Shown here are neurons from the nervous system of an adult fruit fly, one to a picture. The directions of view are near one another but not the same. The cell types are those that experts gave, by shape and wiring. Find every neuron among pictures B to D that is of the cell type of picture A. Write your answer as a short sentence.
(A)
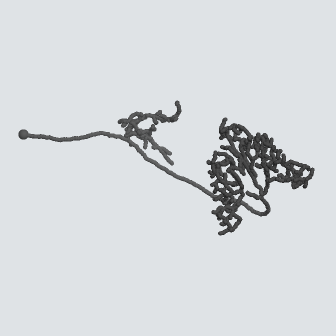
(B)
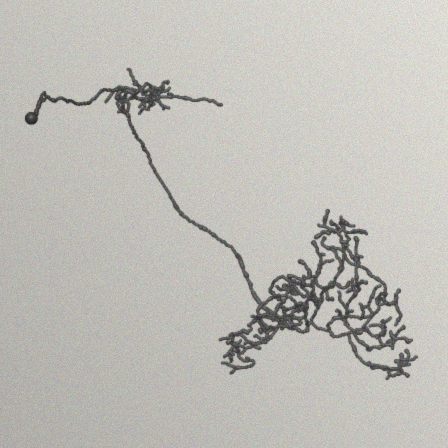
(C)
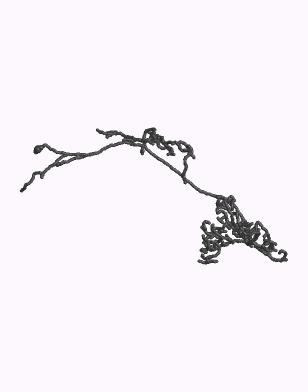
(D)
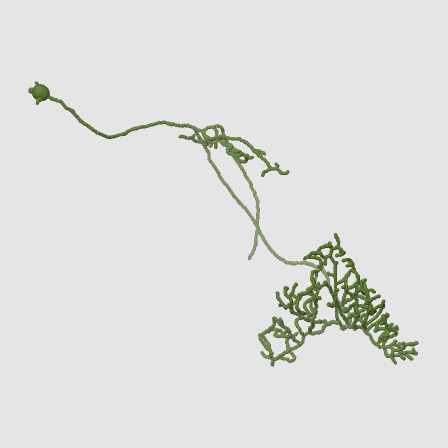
Picture B, picture C and picture D are of the same cell type.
